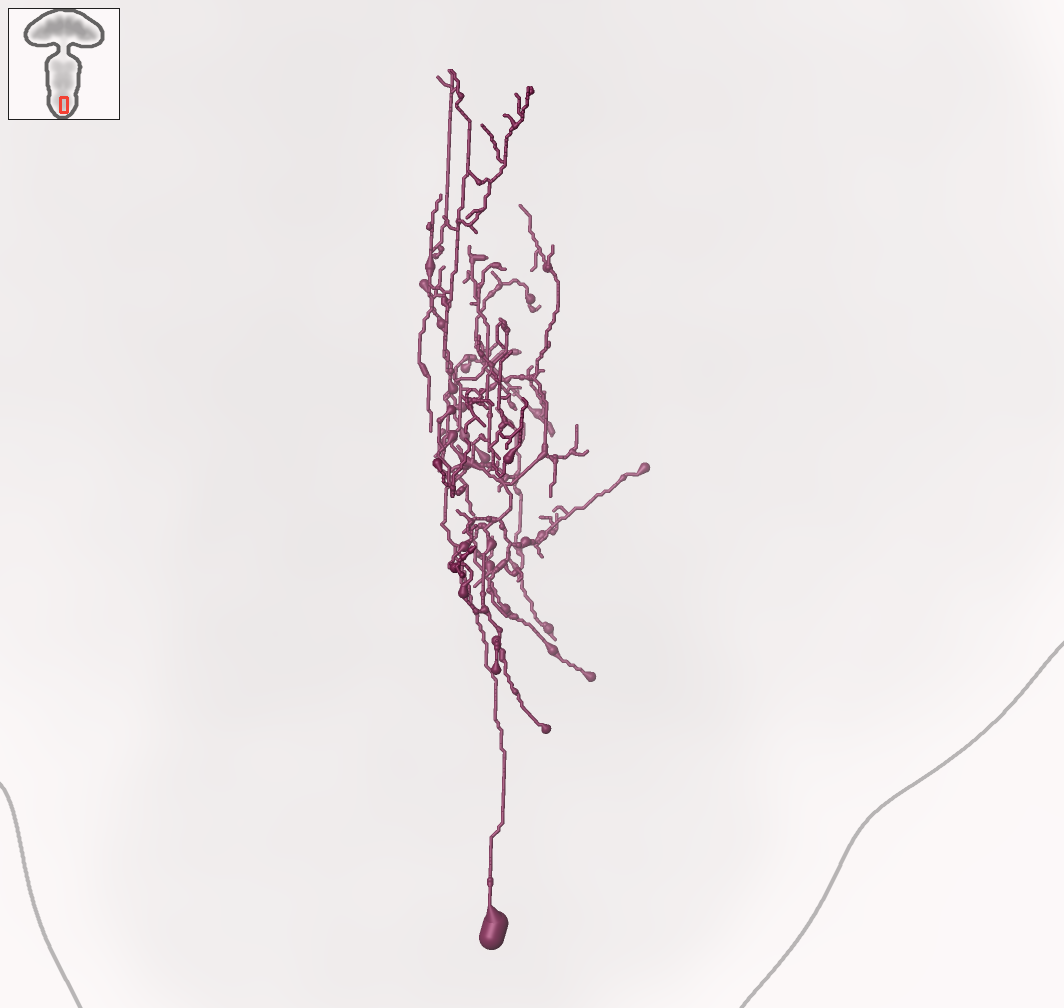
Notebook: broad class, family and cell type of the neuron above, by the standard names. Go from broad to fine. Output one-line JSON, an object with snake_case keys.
{"broad_class": "nerve-cord intrinsic neuron", "family": "hemilineage 01B", "cell_type": "IN01B065"}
